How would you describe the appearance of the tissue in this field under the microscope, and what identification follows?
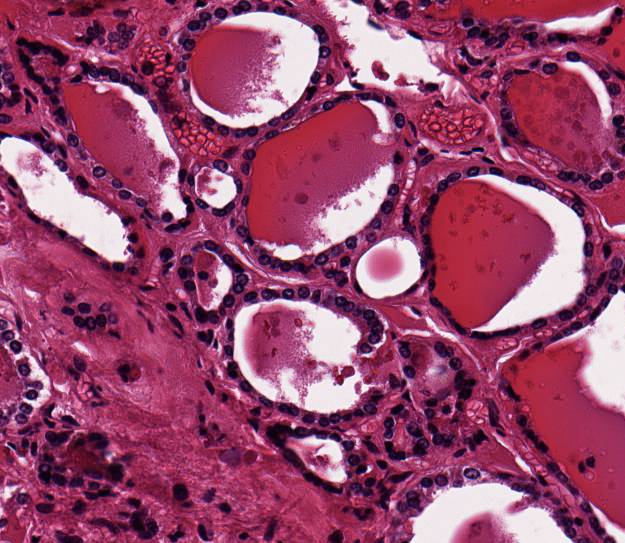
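Closely packed round to oval follicles of varied size occupy most of the field, the largest towards the upper and right parts. A single layer of low cuboidal to flattened epithelium lines each follicle, its small, round, dark nuclei forming one evenly spaced row. The lining follows each lumen smoothly, without papillary folds. The tissue is thyroid.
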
